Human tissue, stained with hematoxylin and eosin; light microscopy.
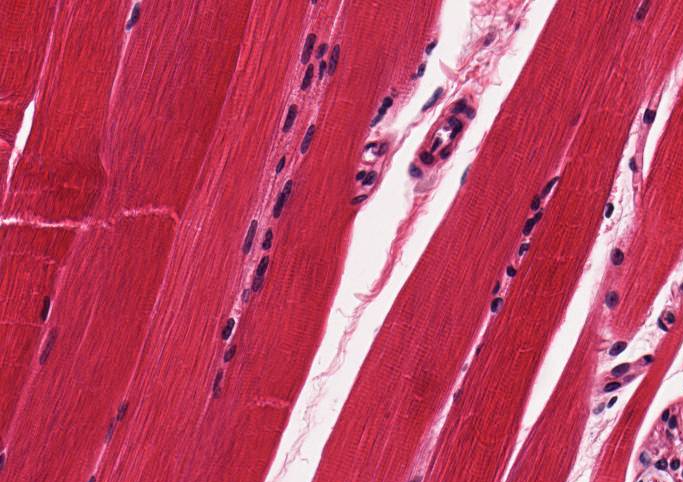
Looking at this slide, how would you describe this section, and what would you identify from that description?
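First, long parallel muscle fibres cross the whole field diagonally, lower left to upper right. Then, dark elongated oval nuclei sit at fibre edges, not centres. Cytoplasm stains deep, even eosin red. A small blood vessel lies in an upper-centre cleft between fibres. Name: skeletal muscle.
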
